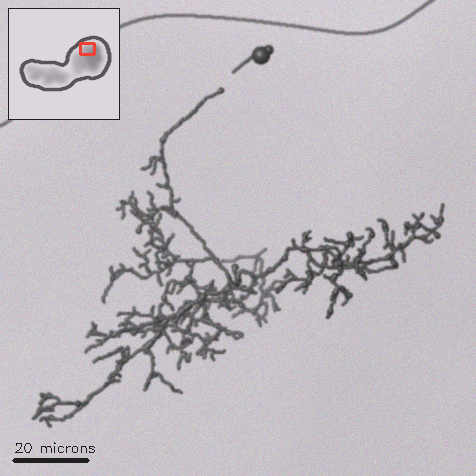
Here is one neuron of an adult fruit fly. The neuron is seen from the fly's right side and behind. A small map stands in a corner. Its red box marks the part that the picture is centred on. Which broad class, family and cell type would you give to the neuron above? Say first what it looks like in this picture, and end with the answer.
The cell body can be seen at the top of the picture. From left to right in the picture it spans about 110 microns. This is a central-brain intrinsic neuron. Its family is hemilineage CLp1. The cell type is SMP342.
